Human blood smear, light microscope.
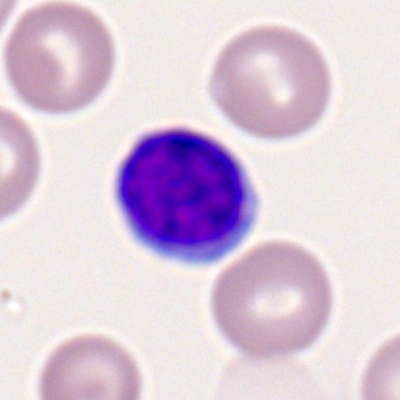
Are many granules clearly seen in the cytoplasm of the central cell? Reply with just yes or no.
No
